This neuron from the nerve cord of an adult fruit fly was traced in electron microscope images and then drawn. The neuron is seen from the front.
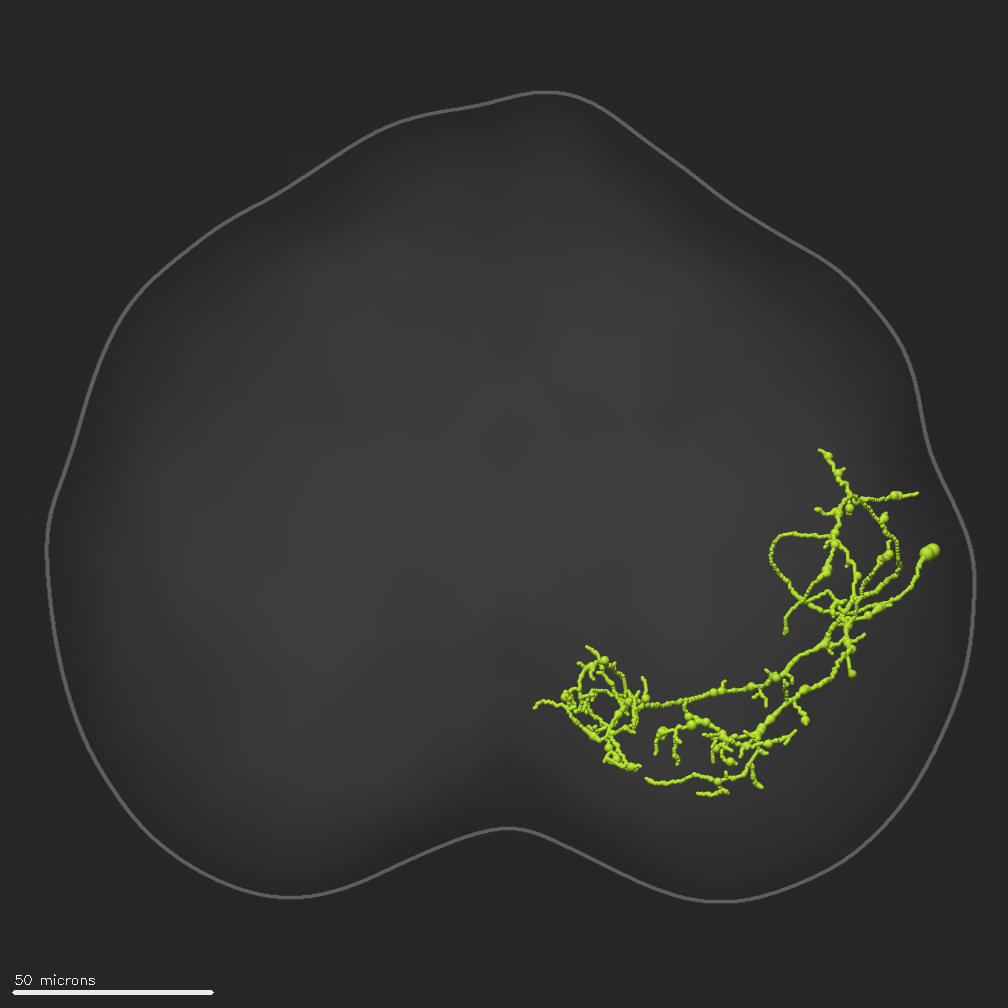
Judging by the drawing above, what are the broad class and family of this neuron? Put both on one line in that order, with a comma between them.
nerve-cord intrinsic neuron, hemilineage 03A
